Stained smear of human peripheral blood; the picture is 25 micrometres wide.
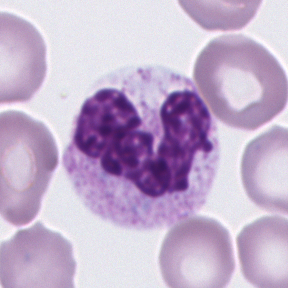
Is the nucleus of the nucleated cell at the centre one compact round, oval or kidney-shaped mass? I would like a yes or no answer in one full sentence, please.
No, there are two or more separate lobes forming the nucleus.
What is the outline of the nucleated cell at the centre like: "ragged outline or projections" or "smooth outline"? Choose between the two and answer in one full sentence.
What bounds the cell is a smooth, even outline.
